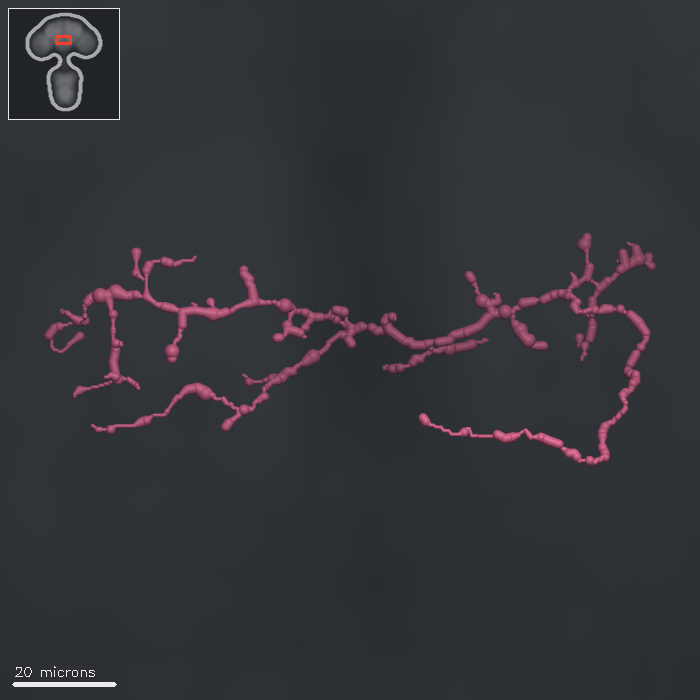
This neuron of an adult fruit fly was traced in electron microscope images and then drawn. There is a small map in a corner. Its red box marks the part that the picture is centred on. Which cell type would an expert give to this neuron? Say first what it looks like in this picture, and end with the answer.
It lies in the brain. The drawing shows no cell body. By the scale bar it is about 120 microns wide in this view. This is a sensory neuron entering the brain. The cell type is aPhM4.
